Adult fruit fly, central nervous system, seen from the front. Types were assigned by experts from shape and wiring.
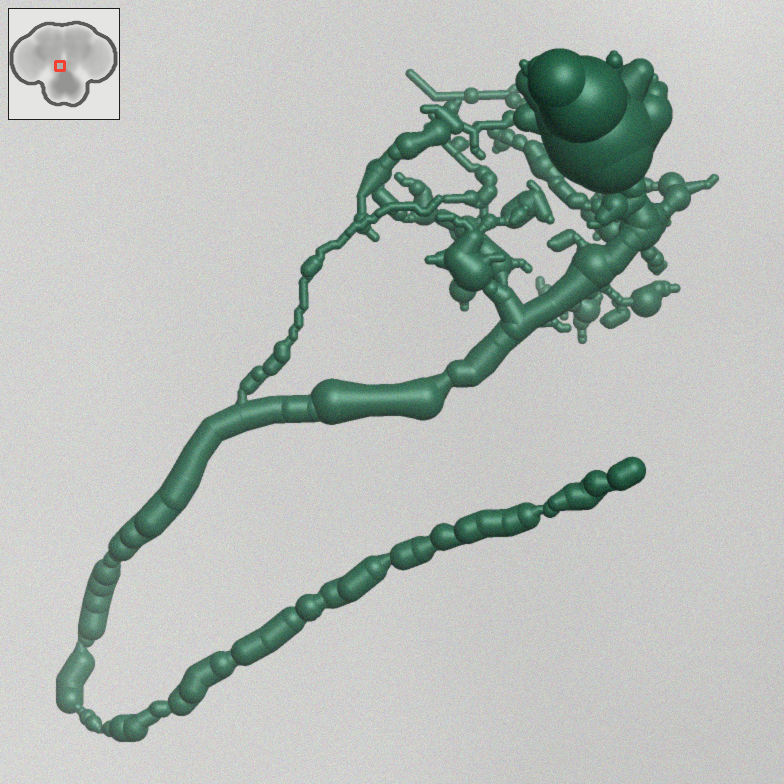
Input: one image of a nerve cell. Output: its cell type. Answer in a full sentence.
The cell type is CEM.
